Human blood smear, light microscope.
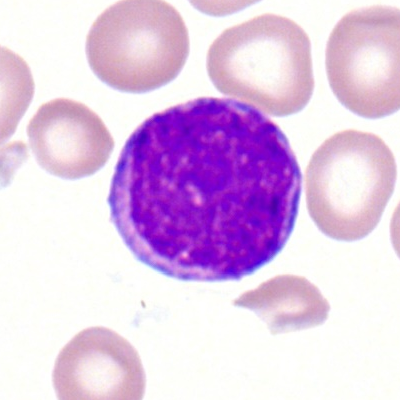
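Myeloblast, central cell. Chromatin dense, dark purple, broken by small pale patches. Cytoplasm a thin pale bluish rim around the nucleus, no granules seen. No surface projections.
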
